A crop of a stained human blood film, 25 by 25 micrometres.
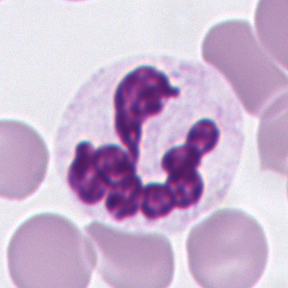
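Segmented neutrophil, the nucleated cell at the centre of this peripheral blood smear. First, the nuclear lobes form a U shape that opens upward. Second, the uppermost lobe connects to the lower lobes by a thin strand. Third, the chromatin is dark purple and coarsely clumped. Last, the cytoplasm holds fine, faint lilac granules.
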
